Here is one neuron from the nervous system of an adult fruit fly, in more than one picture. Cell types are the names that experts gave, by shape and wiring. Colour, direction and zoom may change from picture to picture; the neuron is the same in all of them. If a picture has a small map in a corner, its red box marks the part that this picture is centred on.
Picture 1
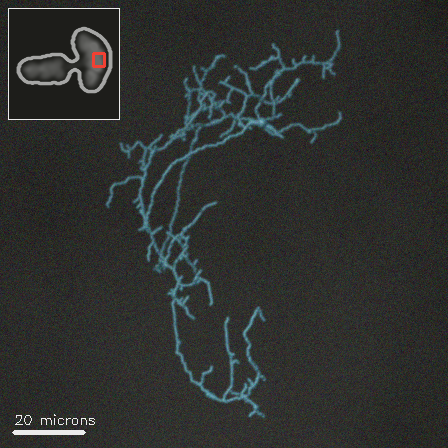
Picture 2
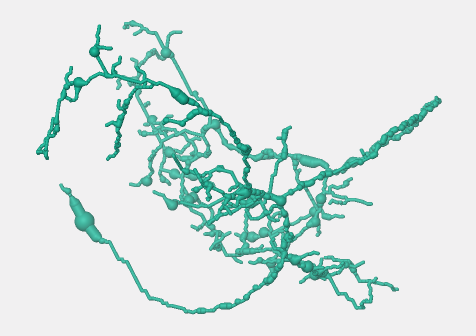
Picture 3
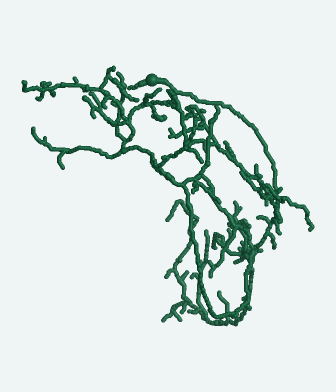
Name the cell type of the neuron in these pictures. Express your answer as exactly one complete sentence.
This neuron is given the cell type SMP348.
